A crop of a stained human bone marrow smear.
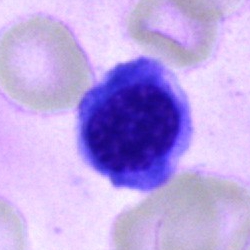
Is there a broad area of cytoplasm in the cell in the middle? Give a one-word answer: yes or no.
No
